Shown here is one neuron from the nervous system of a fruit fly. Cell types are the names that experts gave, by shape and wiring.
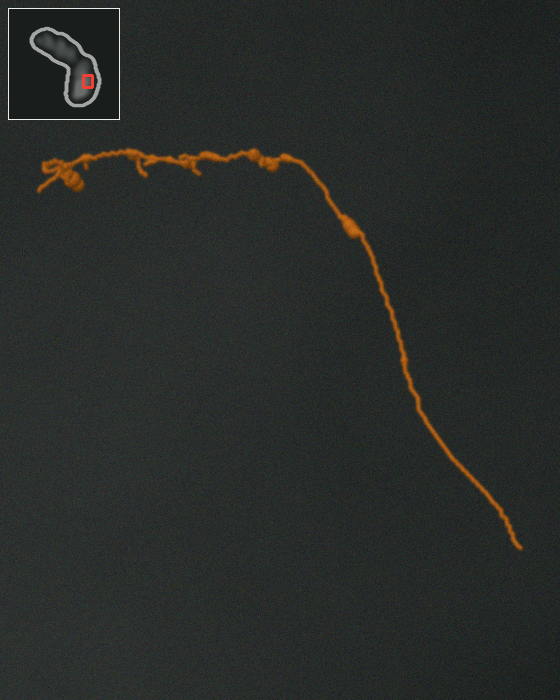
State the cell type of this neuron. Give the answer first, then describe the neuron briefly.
Its cell type is C2. It is an optic-lobe intrinsic neuron. Its cell body lies at the upper left of the picture. It has a dozen or fewer branch ends.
